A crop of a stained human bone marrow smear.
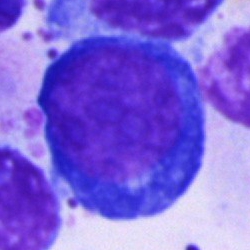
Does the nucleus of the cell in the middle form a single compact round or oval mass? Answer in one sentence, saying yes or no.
Yes, its nucleus is a round or oval mass rather than a curved band.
